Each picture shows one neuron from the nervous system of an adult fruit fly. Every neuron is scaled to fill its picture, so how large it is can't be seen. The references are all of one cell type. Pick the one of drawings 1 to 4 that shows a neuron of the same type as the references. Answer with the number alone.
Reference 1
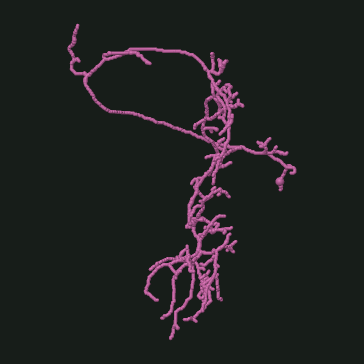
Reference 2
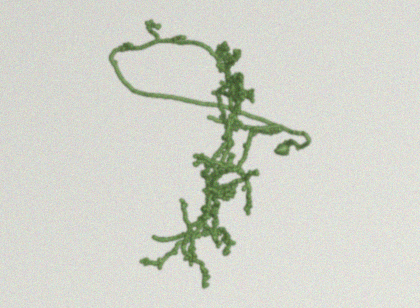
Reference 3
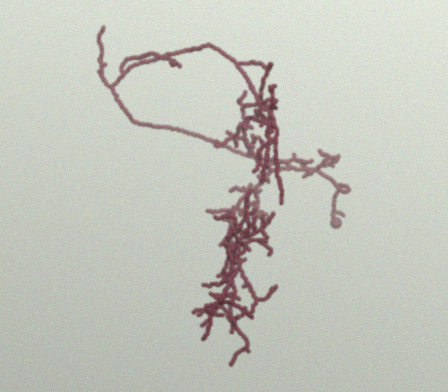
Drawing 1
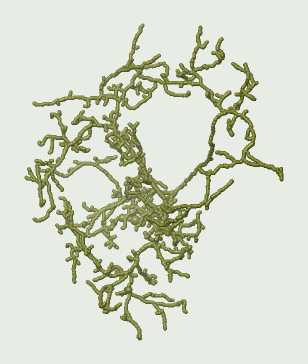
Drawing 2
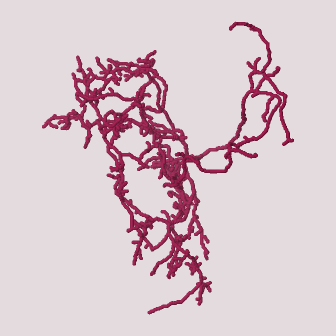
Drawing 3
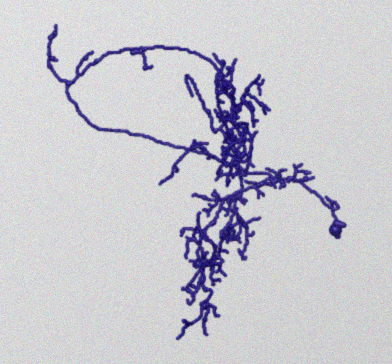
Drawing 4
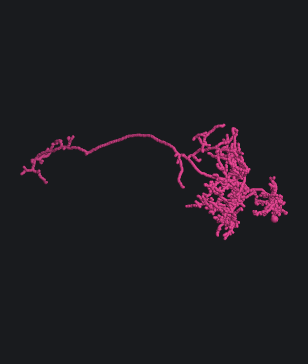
3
